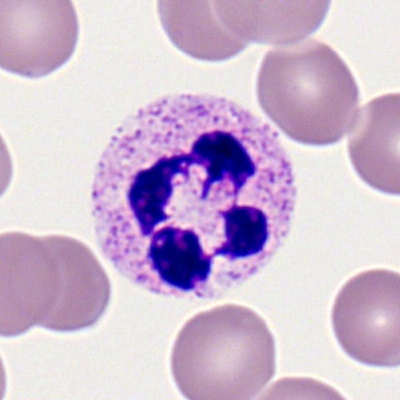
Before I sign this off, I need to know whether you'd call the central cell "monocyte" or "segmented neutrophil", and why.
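This cell is a segmented neutrophil. Its nucleus is divided into four separate lobes, arranged in a ring around a pale central patch of cytoplasm.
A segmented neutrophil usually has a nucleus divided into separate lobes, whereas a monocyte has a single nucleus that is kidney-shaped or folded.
The cytoplasm here is abundant and pale pinkish-lilac rather than grey-blue.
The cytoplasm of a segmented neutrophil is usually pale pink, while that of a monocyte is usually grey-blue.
Fine purple granules are scattered throughout the cytoplasm.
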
